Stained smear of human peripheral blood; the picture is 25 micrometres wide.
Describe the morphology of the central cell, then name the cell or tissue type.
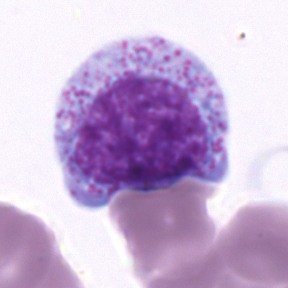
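Roughly round in outline, the cell measures about 16 micrometres across. Its nucleus lies toward the lower part of the cell. Many round reddish-pink granules are scattered through the cytoplasm, which is pale blue between them. It is a promyelocyte.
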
